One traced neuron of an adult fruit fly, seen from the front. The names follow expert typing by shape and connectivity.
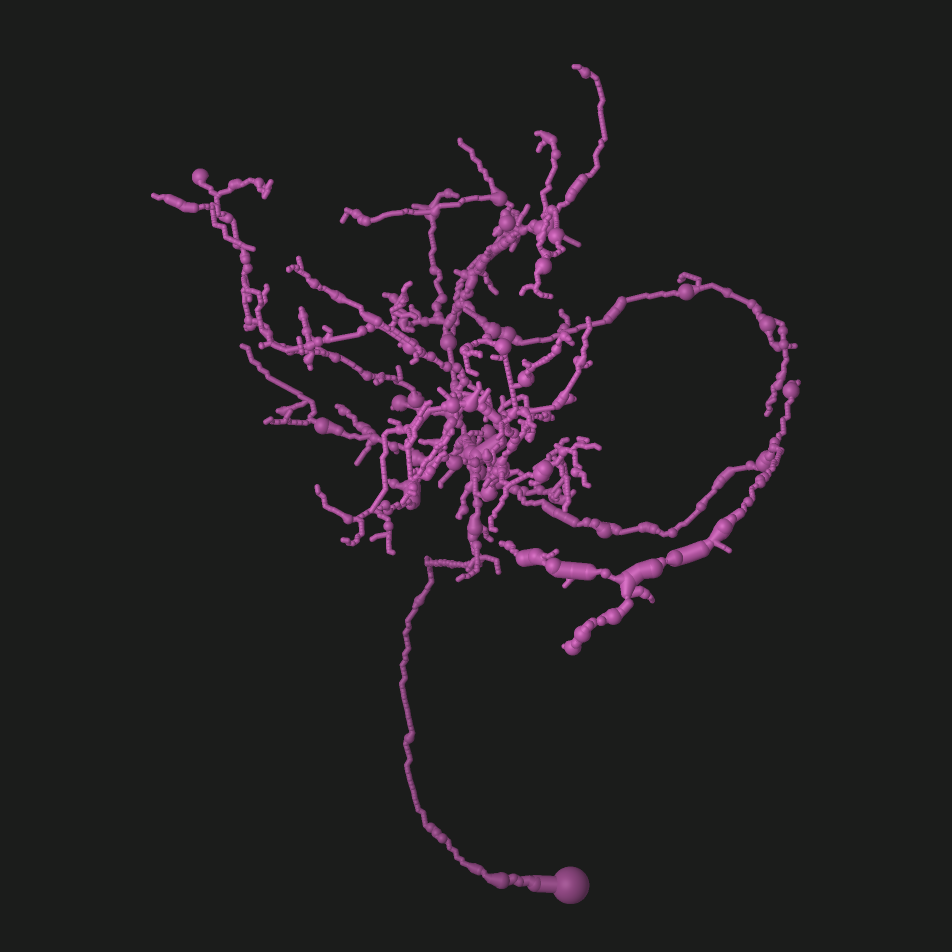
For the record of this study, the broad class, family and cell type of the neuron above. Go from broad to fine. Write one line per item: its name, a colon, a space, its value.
broad class: nerve-cord intrinsic neuron
family: hemilineage 20A.22A
cell type: IN20A.22A024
